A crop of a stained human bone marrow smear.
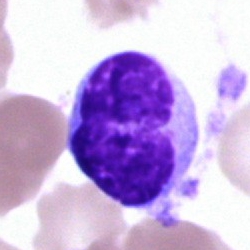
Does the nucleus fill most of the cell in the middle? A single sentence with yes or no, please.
Yes, its nucleus fills most of the cell.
